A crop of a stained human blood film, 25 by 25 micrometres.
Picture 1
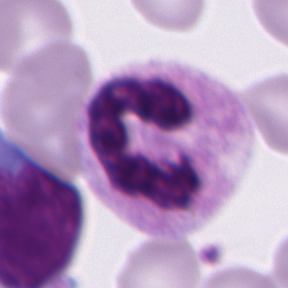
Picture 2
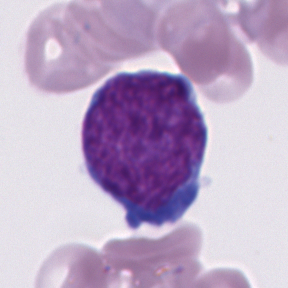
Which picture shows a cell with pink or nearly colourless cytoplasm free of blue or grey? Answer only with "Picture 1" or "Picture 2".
Picture 1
